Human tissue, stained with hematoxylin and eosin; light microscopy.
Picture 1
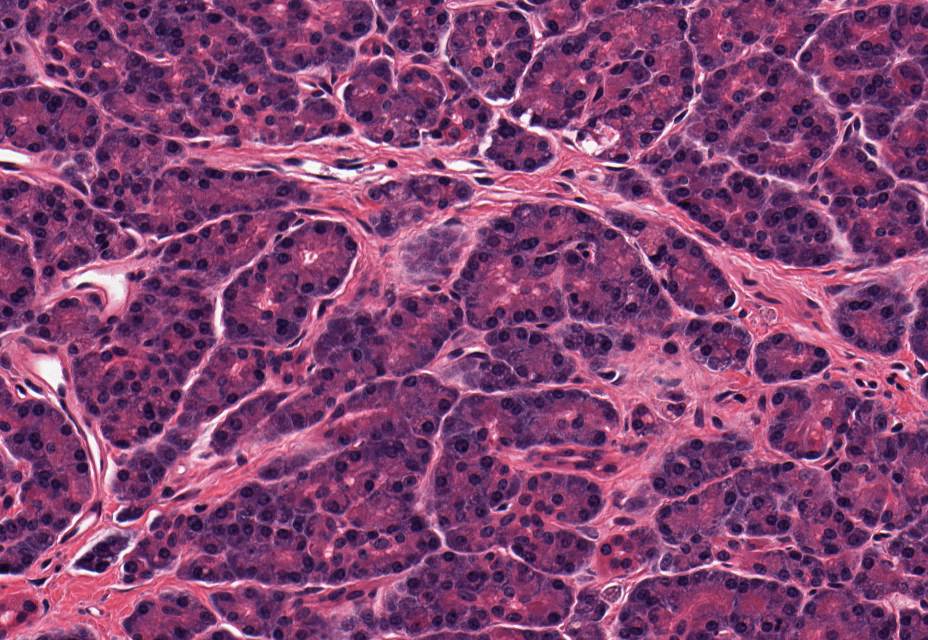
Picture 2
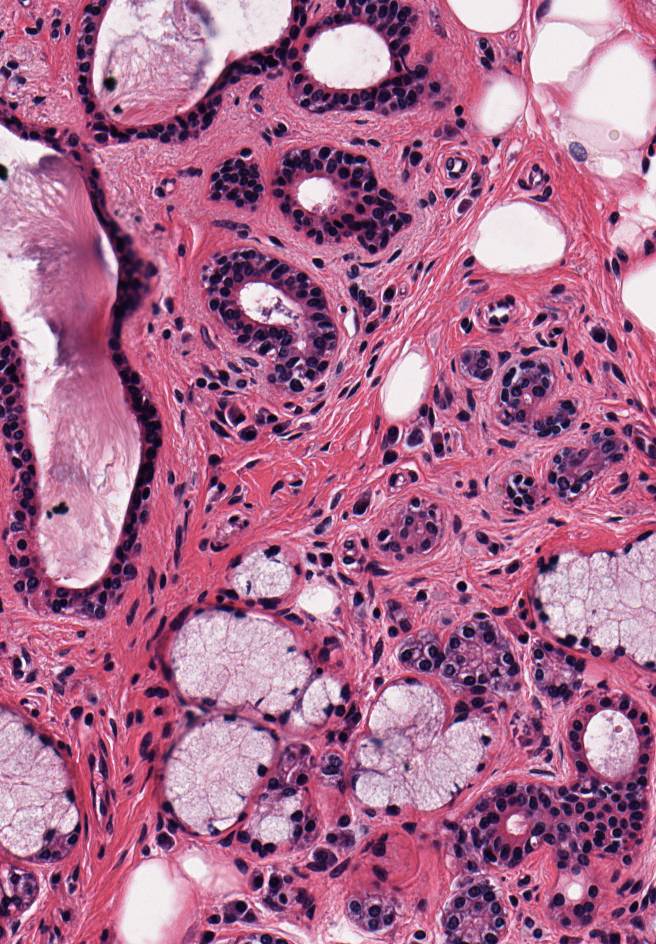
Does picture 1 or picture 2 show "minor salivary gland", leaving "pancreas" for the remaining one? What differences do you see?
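The pancreas is picture 1, and the minor salivary gland is picture 2. Looking at the first, closely packed rounded acini fill the field, grouped into lobules by thin pink fibrous septa. Their round dark nuclei sit at the base of each cell, away from the lumen, and the cytoplasm is pink and finely granular toward the centre of each acinus but more purple toward its periphery. The lumina are only tiny pinpoints; there is no wide open glandular lumen anywhere. Turning to the second, the acini clustered mainly in the lower half have pale, finely foamy cytoplasm, with nuclei flattened and pushed to the outer edge of the cells. Dense pink collagenous stroma with scattered spindle-shaped nuclei lies between the units, and adipocytes show as empty clear spaces at the upper right.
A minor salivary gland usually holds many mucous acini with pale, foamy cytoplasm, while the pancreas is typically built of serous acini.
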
